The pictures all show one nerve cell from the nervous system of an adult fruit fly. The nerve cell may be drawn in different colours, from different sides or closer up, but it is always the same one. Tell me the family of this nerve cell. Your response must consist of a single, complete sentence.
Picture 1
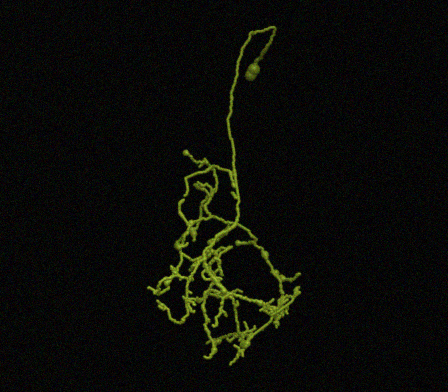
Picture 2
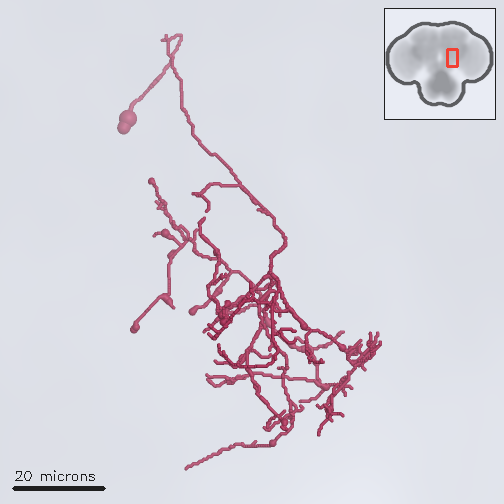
The nerve cell is counted in family hemilineage DM5_ventral.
